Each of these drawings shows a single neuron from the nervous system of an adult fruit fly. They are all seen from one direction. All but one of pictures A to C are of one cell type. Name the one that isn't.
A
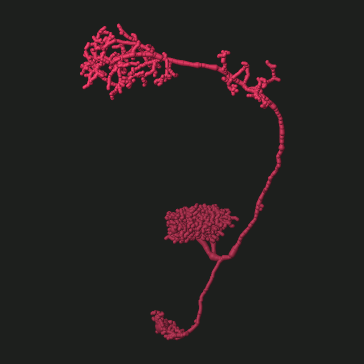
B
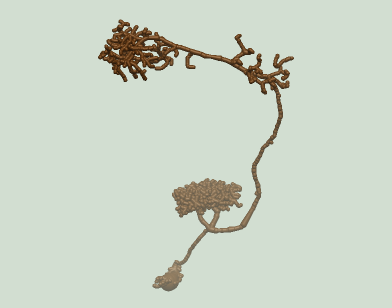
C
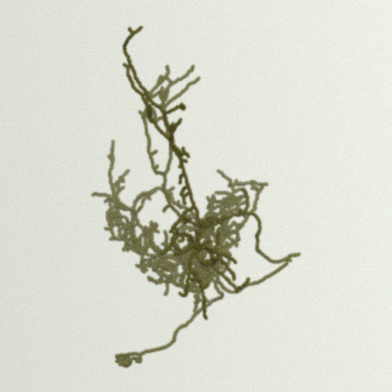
Picture C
